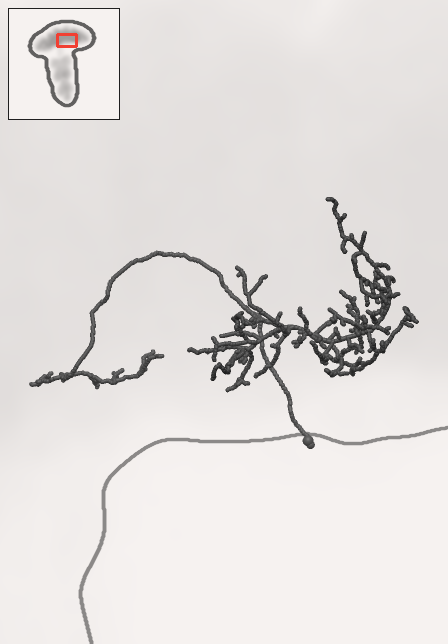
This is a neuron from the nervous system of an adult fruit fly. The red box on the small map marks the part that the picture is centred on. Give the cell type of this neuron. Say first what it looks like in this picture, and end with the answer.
The picture shows dozens of branch ends. As drawn here it is wider than it is tall. Its broad class is central-brain intrinsic neuron. Its cell type is PS252.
